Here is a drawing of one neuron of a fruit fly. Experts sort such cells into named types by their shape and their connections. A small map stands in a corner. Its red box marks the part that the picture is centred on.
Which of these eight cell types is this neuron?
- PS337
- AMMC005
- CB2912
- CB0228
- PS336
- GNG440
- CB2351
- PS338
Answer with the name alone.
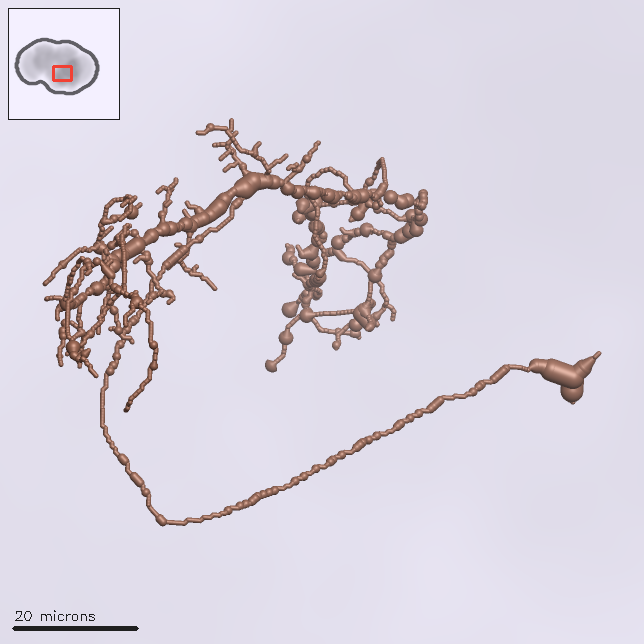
GNG440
